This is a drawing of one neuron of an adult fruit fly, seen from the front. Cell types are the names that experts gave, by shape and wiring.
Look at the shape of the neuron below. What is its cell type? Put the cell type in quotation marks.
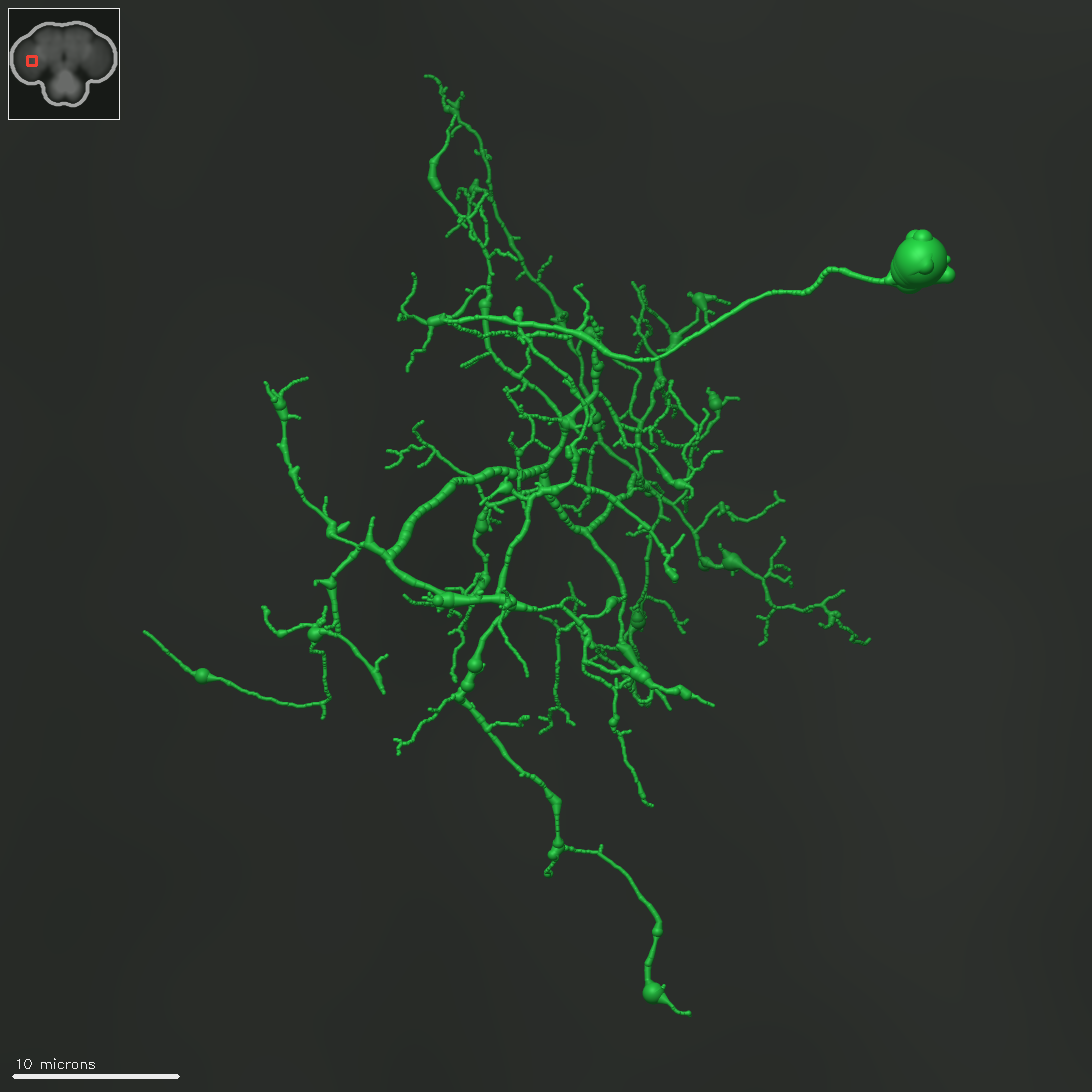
"Mi14"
